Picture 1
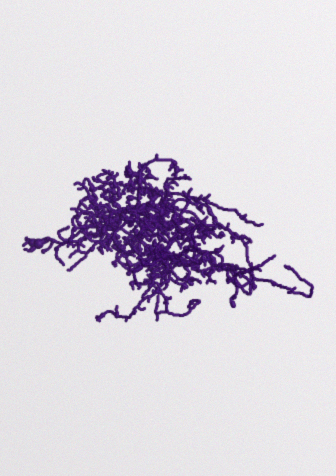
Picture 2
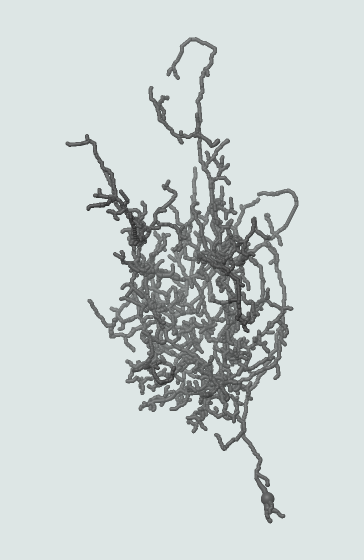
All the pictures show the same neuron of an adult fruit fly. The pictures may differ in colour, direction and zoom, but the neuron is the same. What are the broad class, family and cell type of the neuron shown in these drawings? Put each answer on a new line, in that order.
nerve-cord intrinsic neuron
hemilineage 01B
IN01B006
